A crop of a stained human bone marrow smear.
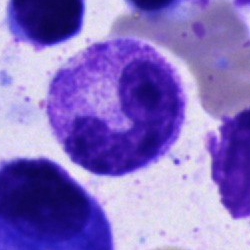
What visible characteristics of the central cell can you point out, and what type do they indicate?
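See how the nucleus is indented into a horseshoe, curving along the right and lower side of the cell. Its chromatin is dark purple and coarsely clumped, with no nucleoli, and the cytoplasm has no vacuoles. That's a band neutrophil.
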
